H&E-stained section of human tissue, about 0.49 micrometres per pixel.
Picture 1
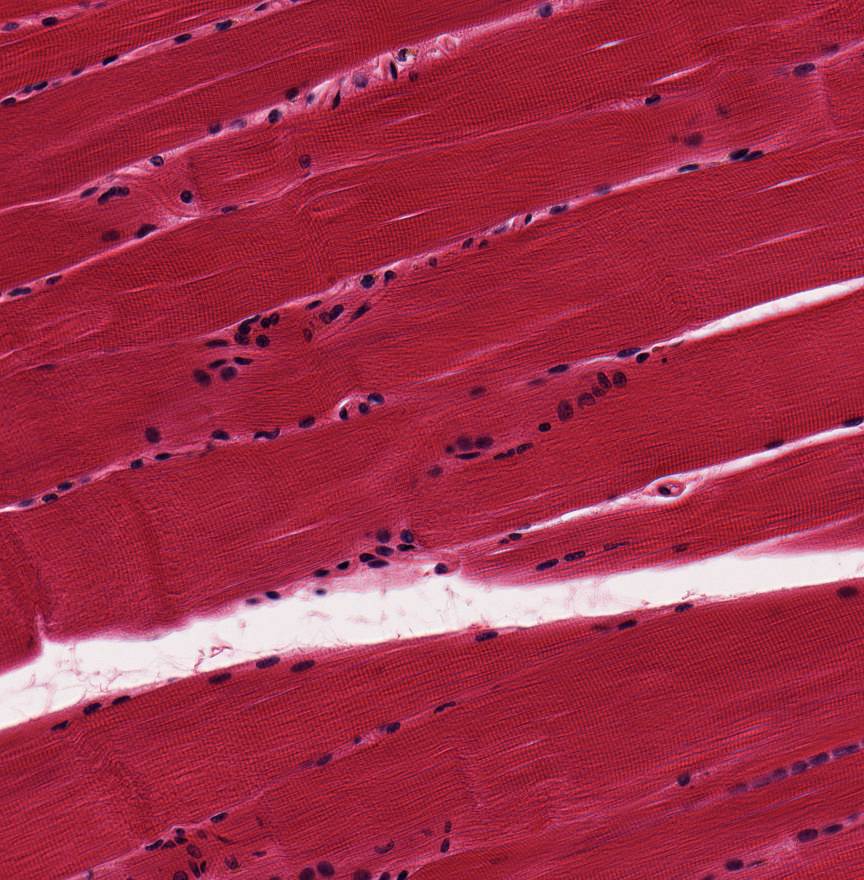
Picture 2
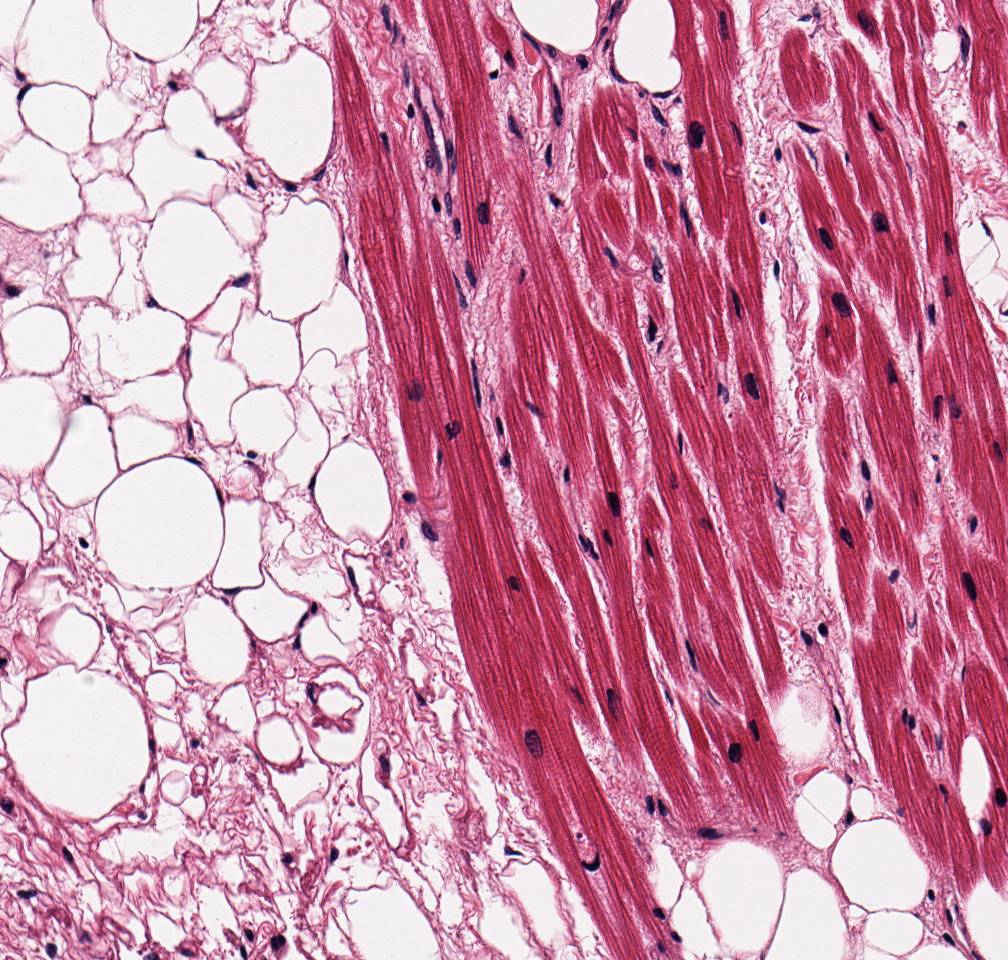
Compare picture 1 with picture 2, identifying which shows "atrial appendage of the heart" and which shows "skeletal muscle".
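Skeletal muscle is shown in picture 1, and the atrial appendage of the heart in picture 2. In the skeletal muscle, the nuclei are dark, elongated and parallel to the fibres, and they lie at the fibre edges rather than in the centres. The fibre cytoplasm stains a deep, even red, and the connective tissue between fibres is scant, forming only thin strands. In the atrial appendage of the heart, the muscle fibres branch and join neighbouring fibres, filling the right two thirds of the field. Fat tissue fills the left third, where the adipocytes appear as large empty spaces bounded by thin pink rims, with flattened nuclei at the edge. Small groups of adipocytes also lie among the muscle fibres along the bottom right edge.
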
